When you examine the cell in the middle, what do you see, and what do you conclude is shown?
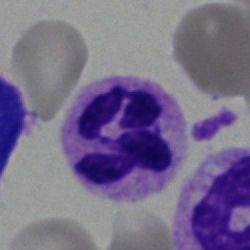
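Look first at the outline: it is round and smooth. Inside, the nuclear chromatin is dense, dark purple and clumped. Around the nucleus runs a moderate rim of pale pinkish-lilac cytoplasm, and if you look closely it holds fine, faint granules. This cell is a segmented neutrophil.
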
